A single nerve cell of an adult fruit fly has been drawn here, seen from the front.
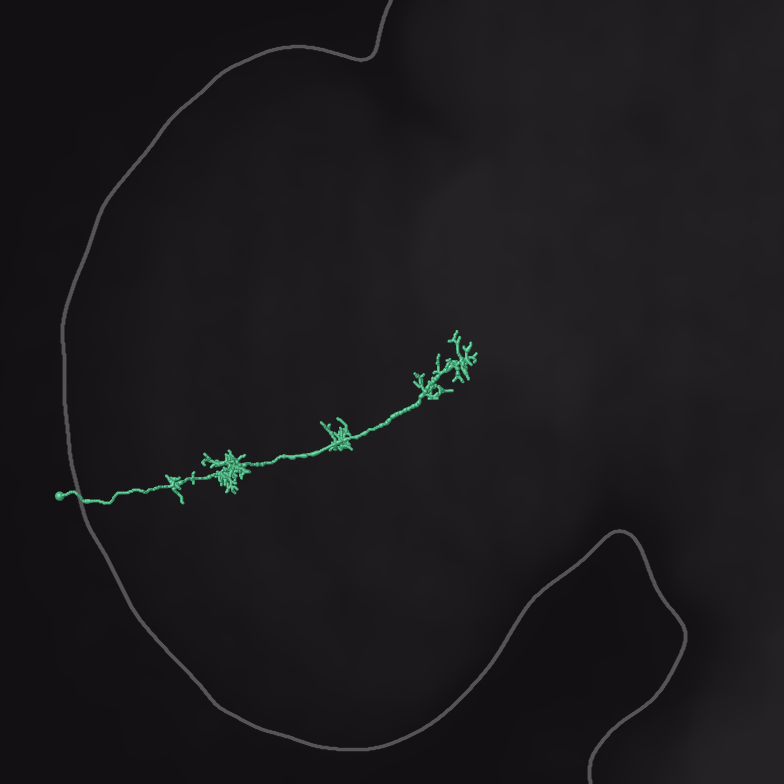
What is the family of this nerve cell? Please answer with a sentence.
The family is TmY.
